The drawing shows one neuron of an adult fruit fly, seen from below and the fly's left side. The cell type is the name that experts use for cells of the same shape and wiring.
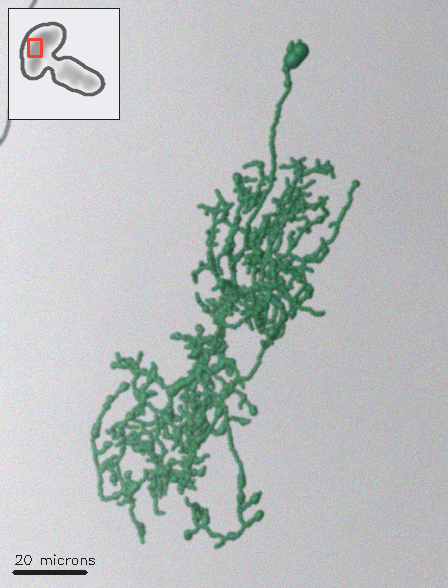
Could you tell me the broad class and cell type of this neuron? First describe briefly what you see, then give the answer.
It lies in the brain. By the scale bar it is about 140 microns tall in this view. This is a central-brain intrinsic neuron. It is of cell type GNG061.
